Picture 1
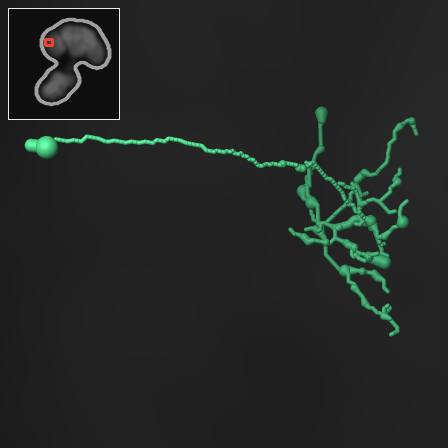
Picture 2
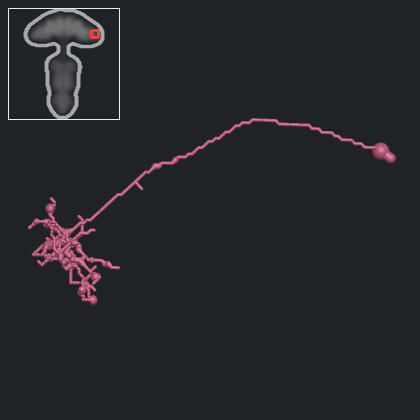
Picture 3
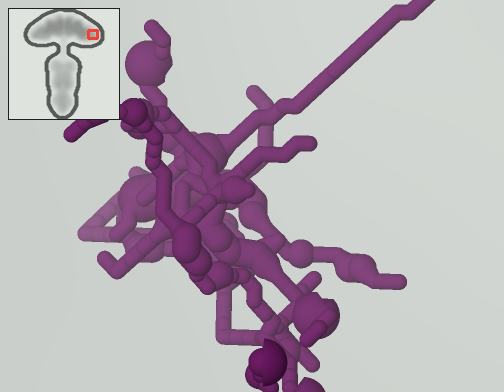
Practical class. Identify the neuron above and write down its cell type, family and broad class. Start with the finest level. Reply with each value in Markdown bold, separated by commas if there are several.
**Cm1**, **Cm**, **optic-lobe intrinsic neuron**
